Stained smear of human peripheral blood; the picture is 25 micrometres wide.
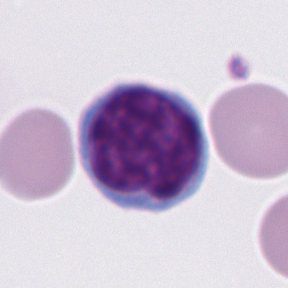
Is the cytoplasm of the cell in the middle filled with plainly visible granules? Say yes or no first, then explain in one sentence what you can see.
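No. No granules are visible in the cytoplasm.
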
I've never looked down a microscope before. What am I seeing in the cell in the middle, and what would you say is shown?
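Let me start with size: the cell is about 12 micrometres across, and its nucleus about 10 micrometres. That nucleus is round in outline, has a small notch in its lower edge, and fills about 70% of the cell's area. Its chromatin looks dark purple and coarsely clumped. The cytoplasm is pale blue, a thin rim that is widest below the nucleus. I'd call this a typical lymphocyte.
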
